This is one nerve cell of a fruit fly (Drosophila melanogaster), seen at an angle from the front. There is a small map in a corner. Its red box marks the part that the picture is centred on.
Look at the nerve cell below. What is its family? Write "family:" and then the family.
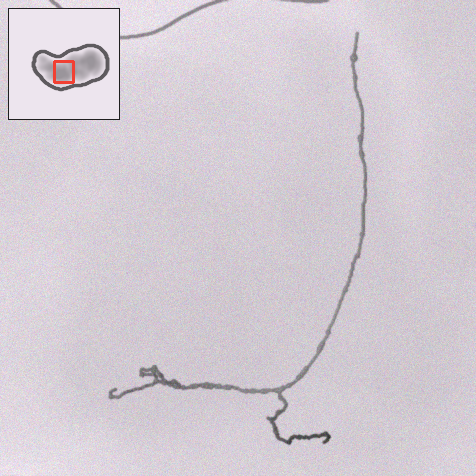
family: class mechanosensory tactile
